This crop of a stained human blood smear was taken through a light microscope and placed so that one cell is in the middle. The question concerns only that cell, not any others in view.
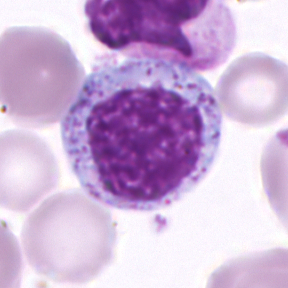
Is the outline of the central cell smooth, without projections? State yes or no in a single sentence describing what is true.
Yes, the edge of this cell is smooth and even.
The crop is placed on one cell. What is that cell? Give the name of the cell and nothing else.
myelocyte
